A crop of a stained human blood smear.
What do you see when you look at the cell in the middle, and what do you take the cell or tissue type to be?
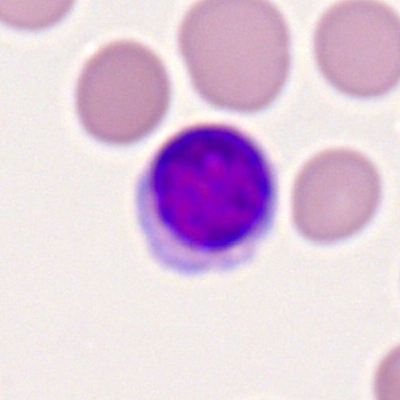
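Pale blue cytoplasm, seen mainly as a crescent on the lower-left side of the nucleus. Nucleus fills most of the cell. No granules visible in the cytoplasm. Lymphocyte.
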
